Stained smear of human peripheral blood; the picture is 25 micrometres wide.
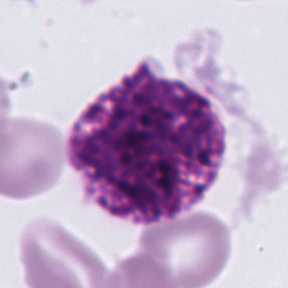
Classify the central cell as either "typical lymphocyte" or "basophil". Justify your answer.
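Basophil, not typical lymphocyte. First, the granules: coarse dark purple granules are packed across the whole cell, and almost no clear cytoplasm shows between them.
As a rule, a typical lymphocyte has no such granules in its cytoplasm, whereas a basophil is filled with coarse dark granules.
Second, the nucleus: the granules lie over it, so its shape cannot be made out.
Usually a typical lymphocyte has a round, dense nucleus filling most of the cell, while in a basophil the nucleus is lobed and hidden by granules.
Beyond that, the outline is roughly round with a slightly bumpy edge, and the cell measures about 14 micrometres across.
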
